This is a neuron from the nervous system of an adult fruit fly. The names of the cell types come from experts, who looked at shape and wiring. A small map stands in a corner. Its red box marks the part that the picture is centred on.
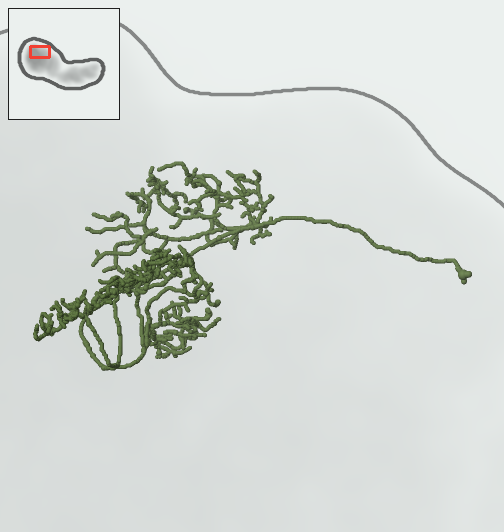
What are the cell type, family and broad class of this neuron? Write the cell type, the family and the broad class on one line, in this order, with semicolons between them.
FB5Y_b; hemilineage DL1_dorsal; central-brain intrinsic neuron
